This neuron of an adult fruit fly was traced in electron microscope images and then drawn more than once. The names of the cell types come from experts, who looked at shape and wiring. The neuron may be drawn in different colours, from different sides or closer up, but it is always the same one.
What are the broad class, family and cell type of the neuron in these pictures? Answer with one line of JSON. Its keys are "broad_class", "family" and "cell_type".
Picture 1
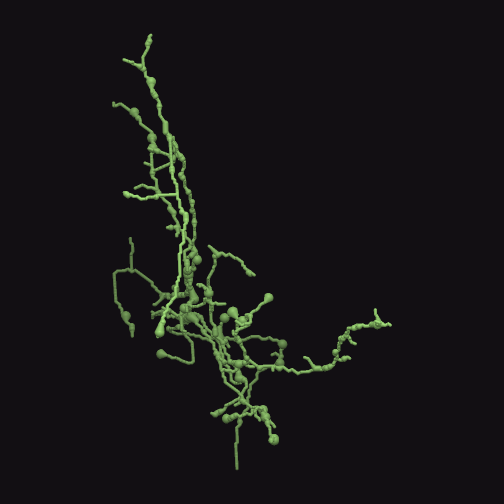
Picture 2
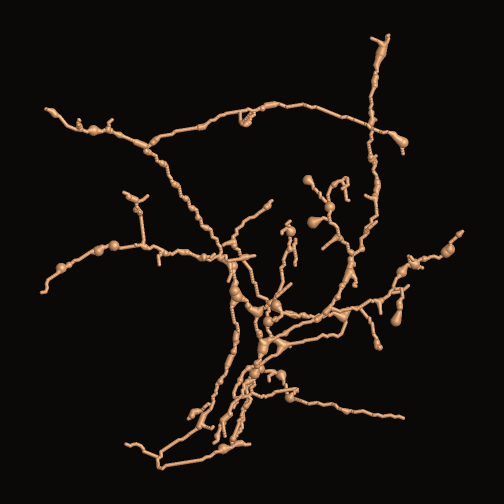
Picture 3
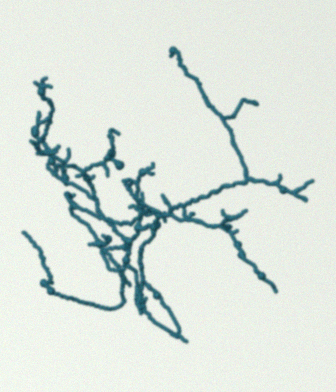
{"broad_class": "nerve-cord intrinsic neuron", "family": "hemilineage 01B", "cell_type": "IN01B082"}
